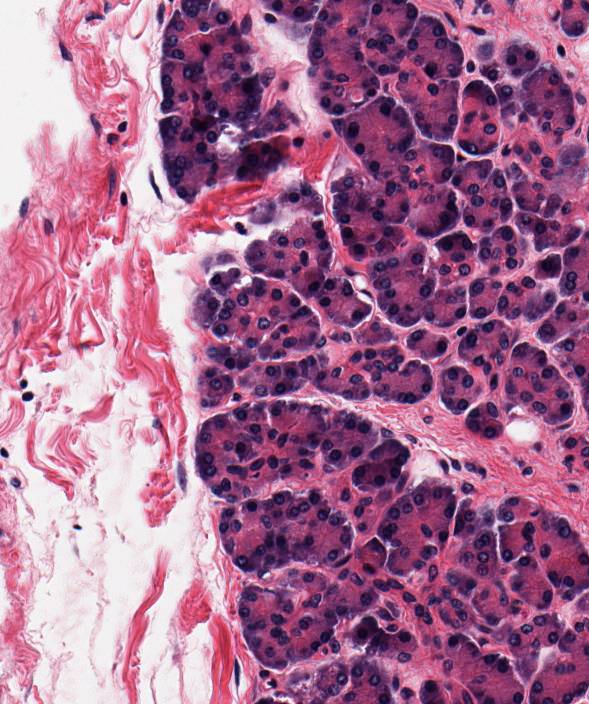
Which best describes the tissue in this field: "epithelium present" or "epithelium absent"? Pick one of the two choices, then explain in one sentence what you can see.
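Epithelium present. The gland is built of small rounded acini of pyramidal cells with little or no visible lumen.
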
